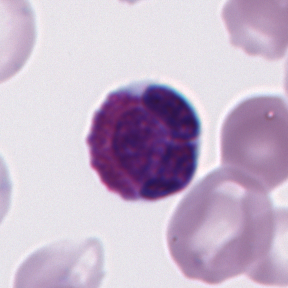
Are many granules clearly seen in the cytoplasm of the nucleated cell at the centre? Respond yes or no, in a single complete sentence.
Yes, the cytoplasm of this cell holds many visible granules.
